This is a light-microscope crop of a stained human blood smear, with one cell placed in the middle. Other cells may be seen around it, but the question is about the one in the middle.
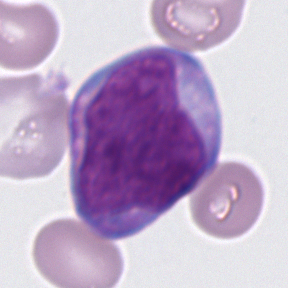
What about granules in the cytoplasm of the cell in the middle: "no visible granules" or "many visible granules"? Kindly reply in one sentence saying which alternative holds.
There is no granule to be seen in the cytoplasm of this cell.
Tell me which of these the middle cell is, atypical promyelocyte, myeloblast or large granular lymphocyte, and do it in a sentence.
Of the cells in this crop, the central one is an atypical promyelocyte.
